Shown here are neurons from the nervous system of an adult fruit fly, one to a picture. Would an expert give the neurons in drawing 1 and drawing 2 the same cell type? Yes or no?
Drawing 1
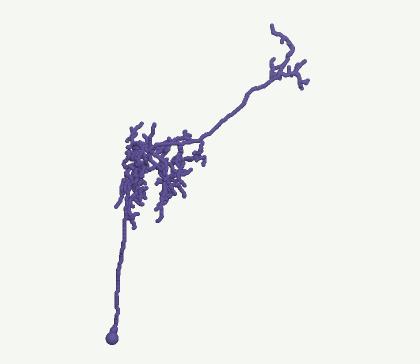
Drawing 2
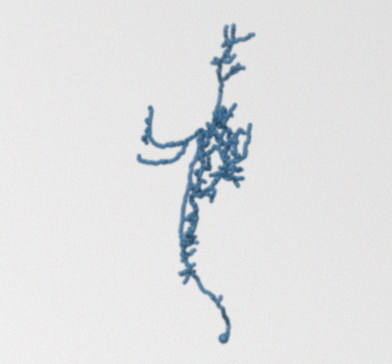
no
